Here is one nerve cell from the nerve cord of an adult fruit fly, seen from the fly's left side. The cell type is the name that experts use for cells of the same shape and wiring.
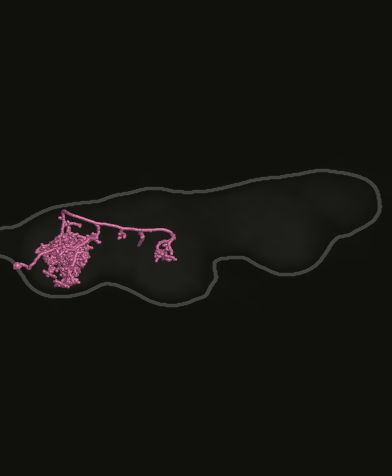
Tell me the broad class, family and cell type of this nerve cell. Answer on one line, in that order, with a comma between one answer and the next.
nerve-cord intrinsic neuron, hemilineage 07B, IN07B007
